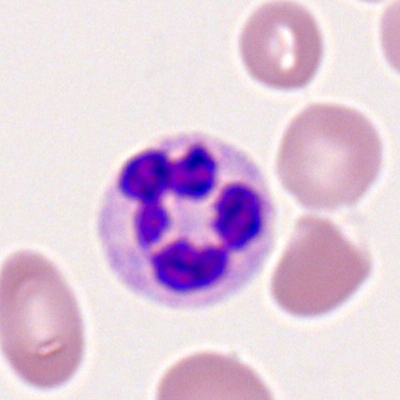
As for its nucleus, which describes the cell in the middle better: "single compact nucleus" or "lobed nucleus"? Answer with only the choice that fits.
Lobed nucleus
